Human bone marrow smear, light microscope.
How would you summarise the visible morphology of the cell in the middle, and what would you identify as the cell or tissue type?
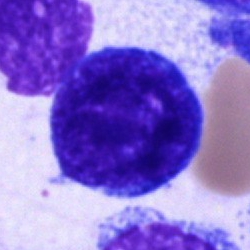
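Look first at the outline: round, almost a circle. The cytoplasm is just a thin rim stained deep blue, and you won't find any granules in it. Now the chromatin: dark purple-blue, with a few small paler spots scattered through it. This is a blast.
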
